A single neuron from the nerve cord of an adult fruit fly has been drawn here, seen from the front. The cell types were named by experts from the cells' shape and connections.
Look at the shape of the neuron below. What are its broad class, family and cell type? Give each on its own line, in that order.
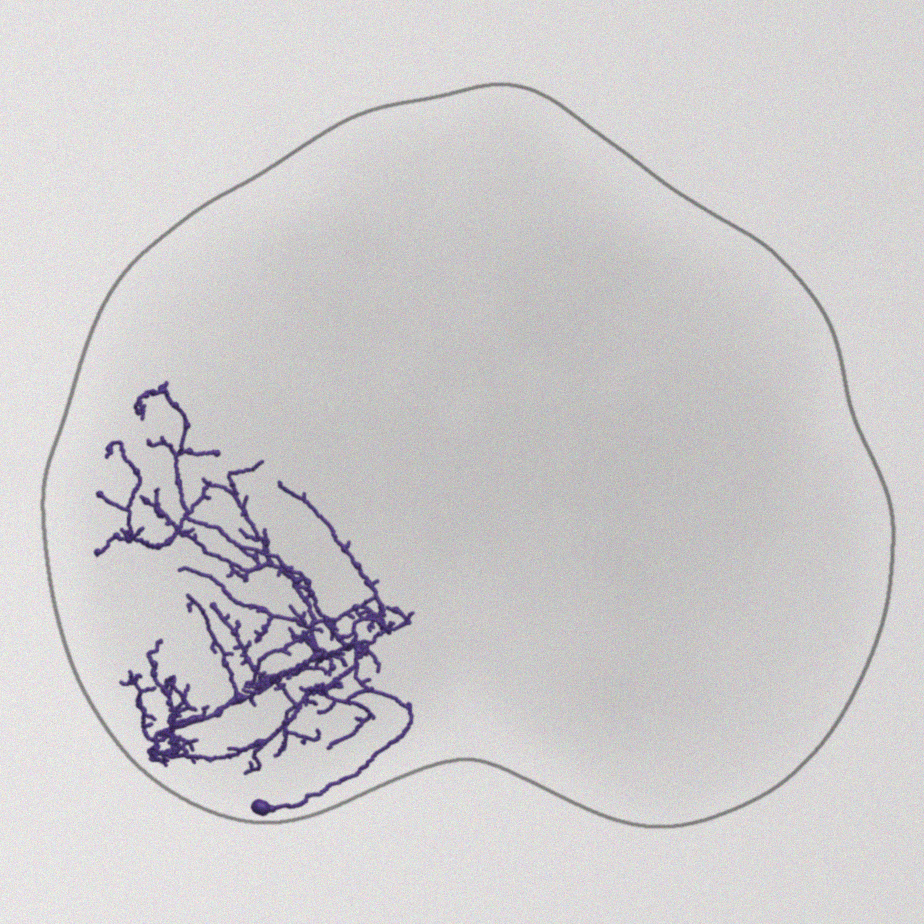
nerve-cord intrinsic neuron
hemilineage 04B
IN04B084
